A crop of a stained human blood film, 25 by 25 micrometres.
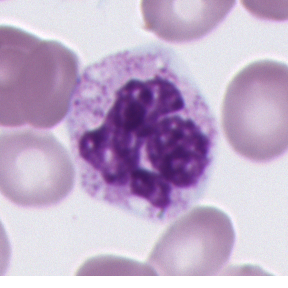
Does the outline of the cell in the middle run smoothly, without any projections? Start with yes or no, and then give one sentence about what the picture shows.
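Yes. The cell has a round outline with a smooth edge.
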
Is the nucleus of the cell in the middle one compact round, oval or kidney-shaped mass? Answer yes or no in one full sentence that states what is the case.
No, this cell has a lobed nucleus rather than a single undivided one.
